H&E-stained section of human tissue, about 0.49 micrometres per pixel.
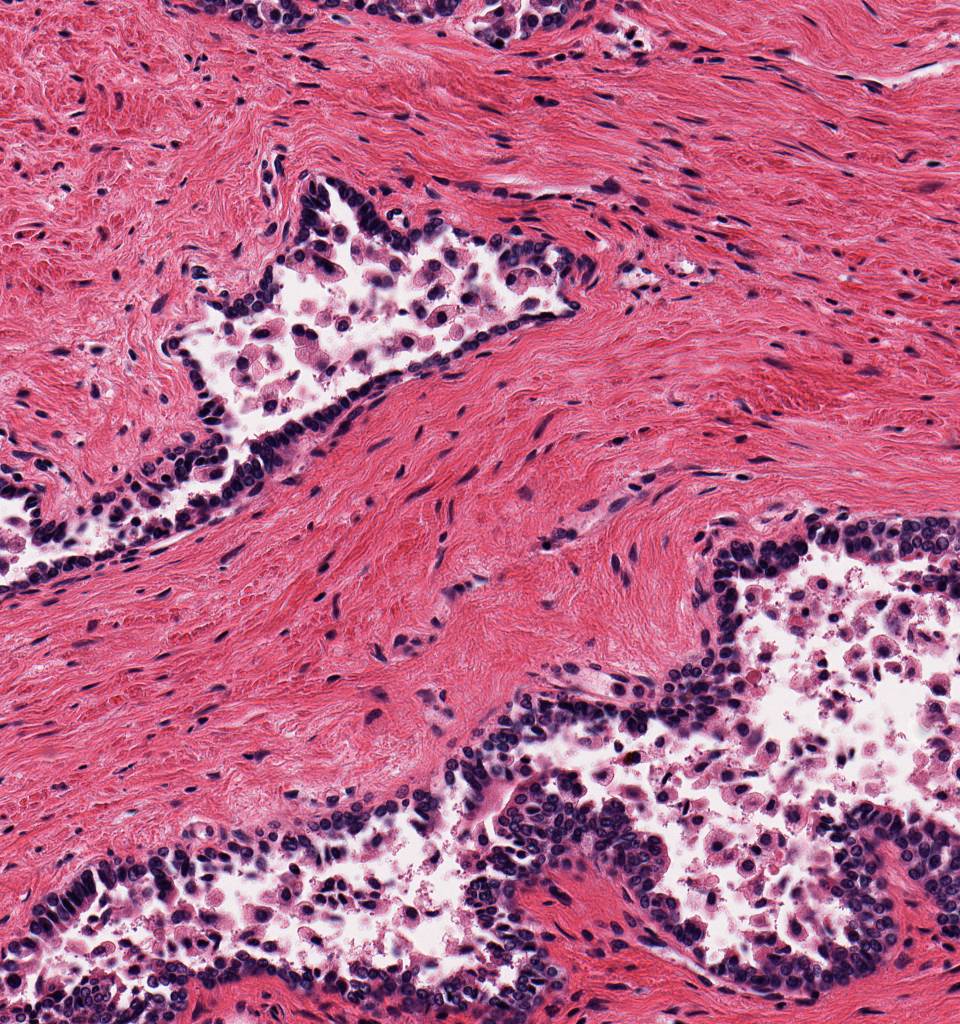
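Prostate. First, stroma: dense and pink, filling most of the field. Second, its cells: spindle-shaped, with elongated dark nuclei among abundant eosinophilic fibres. Third, glands: at the upper left and along the bottom edge, with irregular, angular, infolded outlines rather than smooth round contours. Fourth, lumens: many loose, detached cells with rounded nuclei and pale pink cytoplasm.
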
